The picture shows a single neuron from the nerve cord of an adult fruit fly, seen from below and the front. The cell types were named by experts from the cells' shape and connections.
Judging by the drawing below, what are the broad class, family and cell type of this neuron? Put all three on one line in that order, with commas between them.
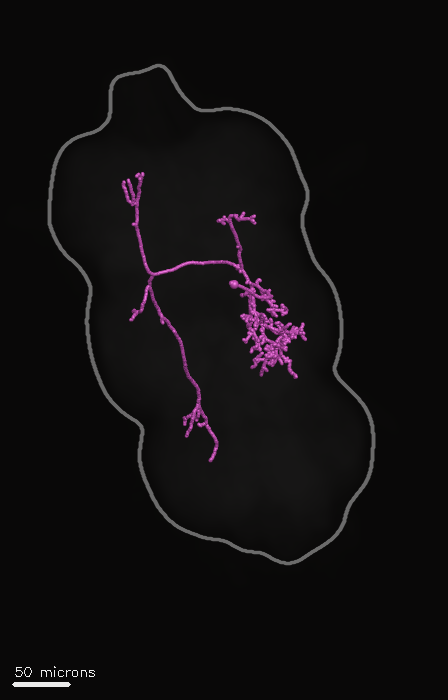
nerve-cord intrinsic neuron, hemilineage 08B, IN08B054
